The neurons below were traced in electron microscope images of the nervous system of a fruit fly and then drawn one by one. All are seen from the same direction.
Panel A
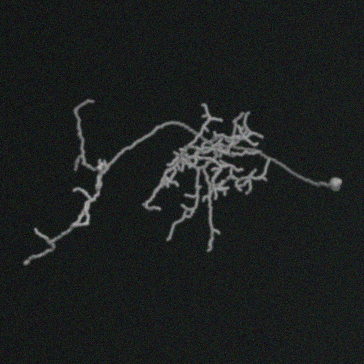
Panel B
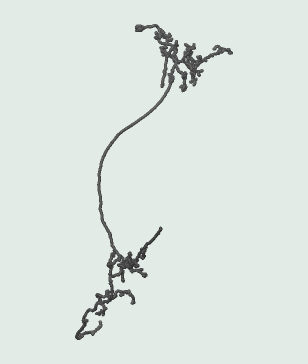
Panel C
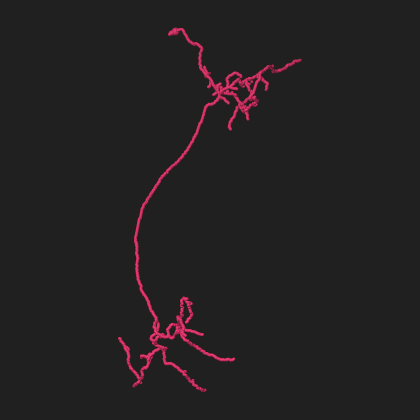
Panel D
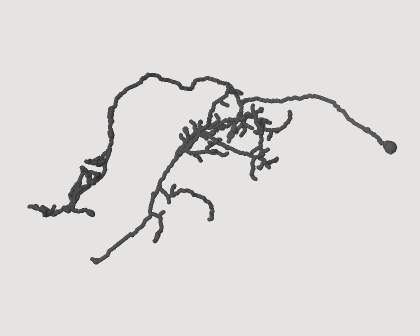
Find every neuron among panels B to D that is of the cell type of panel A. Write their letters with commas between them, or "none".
D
